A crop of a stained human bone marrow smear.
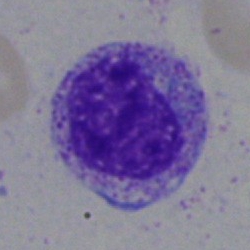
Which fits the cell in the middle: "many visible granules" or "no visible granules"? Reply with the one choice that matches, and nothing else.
Many visible granules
